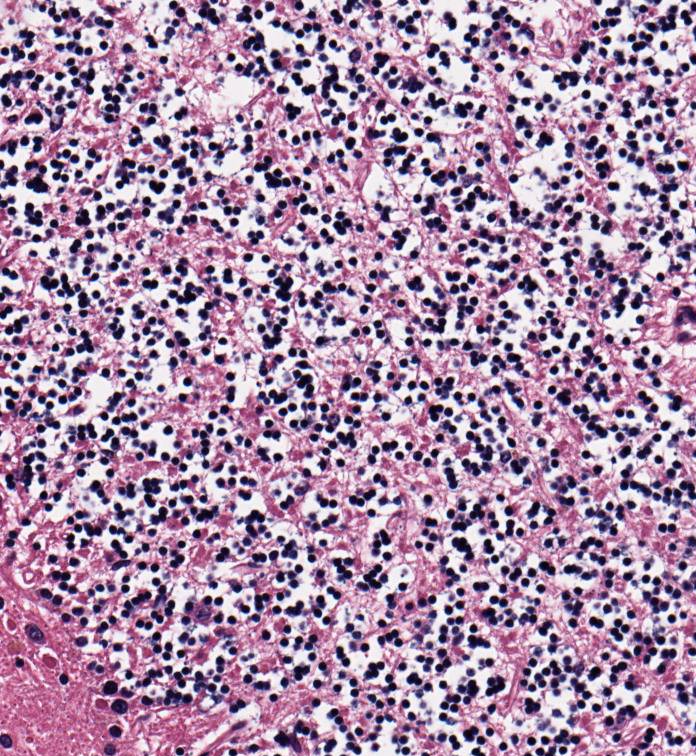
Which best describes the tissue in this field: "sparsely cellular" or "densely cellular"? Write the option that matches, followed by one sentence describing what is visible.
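Densely cellular. Nearly the whole field is filled by densely packed small cells with pink material scattered between them.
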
